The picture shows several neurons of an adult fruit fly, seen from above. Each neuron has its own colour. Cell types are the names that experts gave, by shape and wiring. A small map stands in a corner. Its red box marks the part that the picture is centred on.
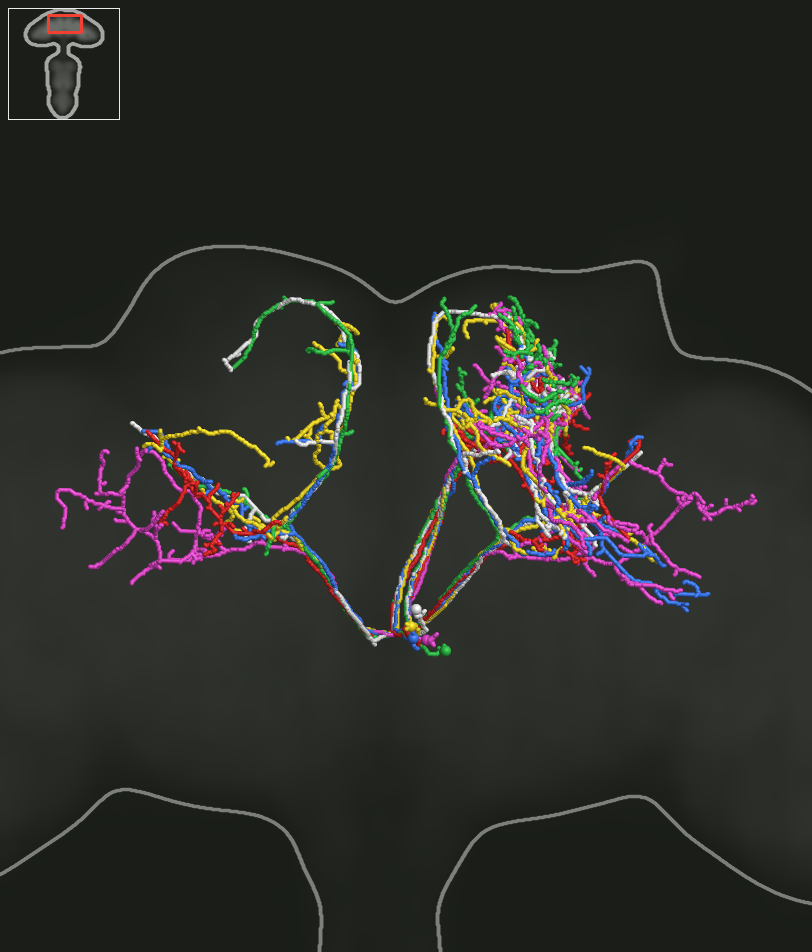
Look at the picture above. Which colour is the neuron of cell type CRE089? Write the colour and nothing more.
blue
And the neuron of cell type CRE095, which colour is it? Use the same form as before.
red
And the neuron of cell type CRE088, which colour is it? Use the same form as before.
magenta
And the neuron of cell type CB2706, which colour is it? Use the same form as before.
yellow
